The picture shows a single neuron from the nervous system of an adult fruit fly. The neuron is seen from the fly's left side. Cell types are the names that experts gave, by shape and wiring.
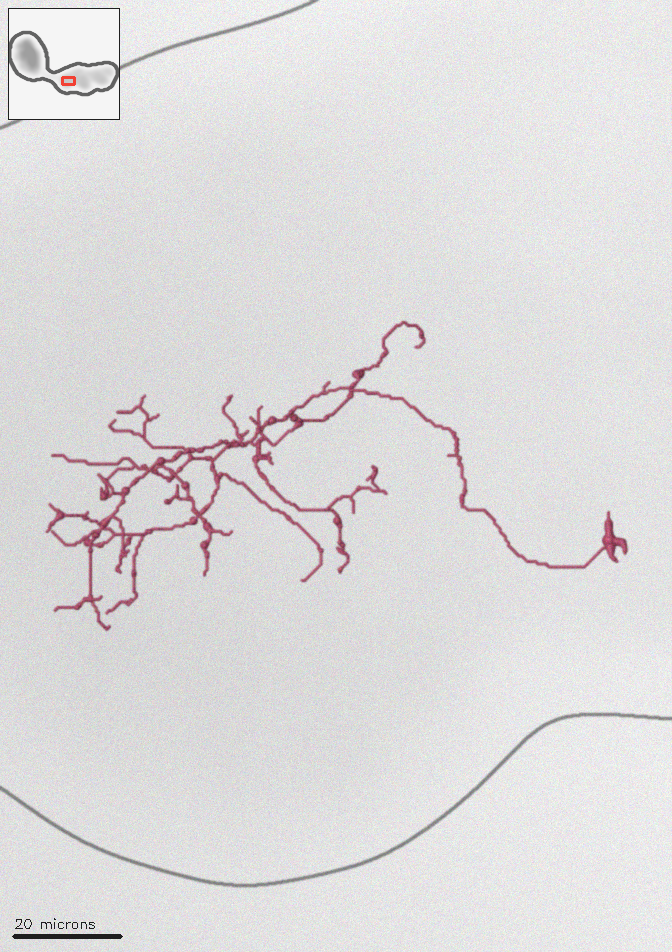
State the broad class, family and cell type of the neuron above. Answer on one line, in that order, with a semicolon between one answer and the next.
nerve-cord intrinsic neuron; hemilineage 21A; IN21A037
